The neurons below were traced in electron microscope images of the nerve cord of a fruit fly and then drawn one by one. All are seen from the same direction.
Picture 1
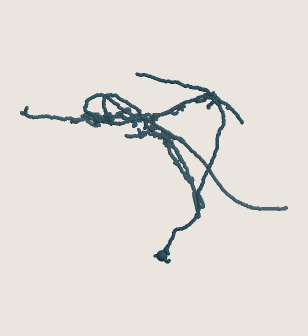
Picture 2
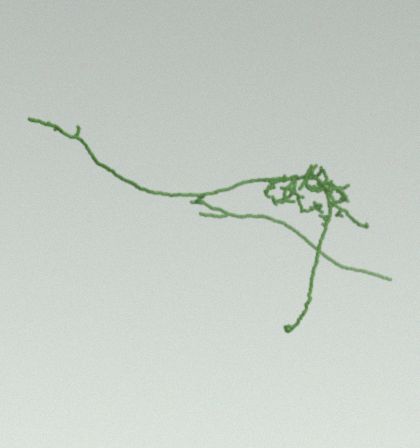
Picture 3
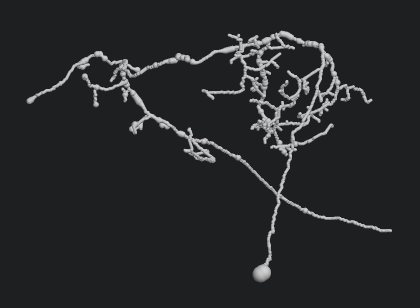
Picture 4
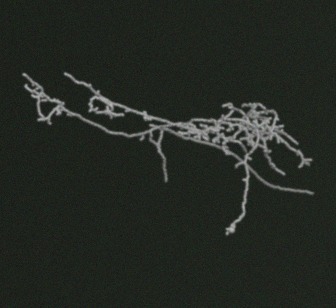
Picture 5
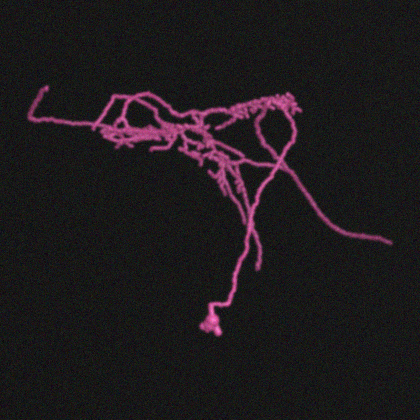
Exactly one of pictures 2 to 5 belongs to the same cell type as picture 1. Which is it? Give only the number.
5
